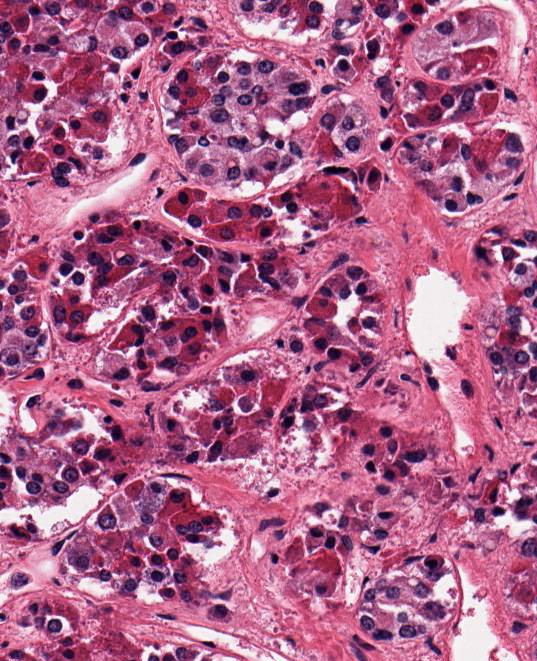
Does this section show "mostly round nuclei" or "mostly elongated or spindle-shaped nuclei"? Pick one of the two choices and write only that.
Mostly round nuclei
